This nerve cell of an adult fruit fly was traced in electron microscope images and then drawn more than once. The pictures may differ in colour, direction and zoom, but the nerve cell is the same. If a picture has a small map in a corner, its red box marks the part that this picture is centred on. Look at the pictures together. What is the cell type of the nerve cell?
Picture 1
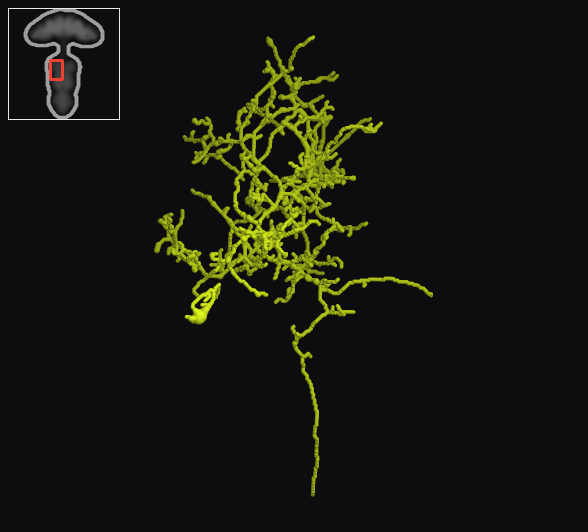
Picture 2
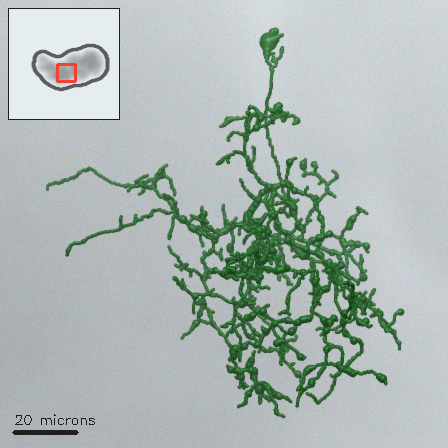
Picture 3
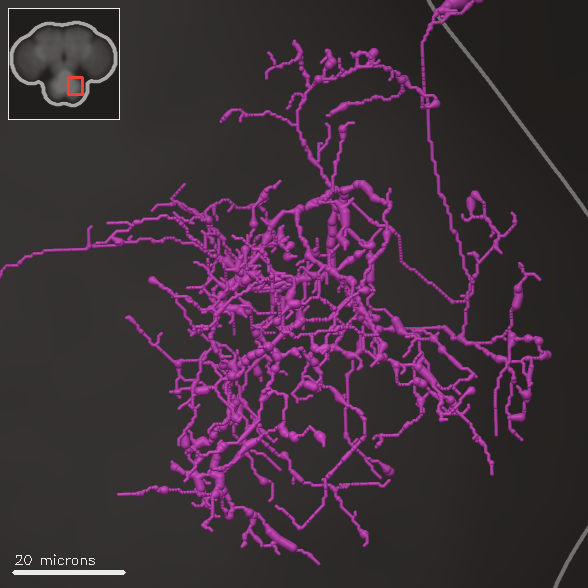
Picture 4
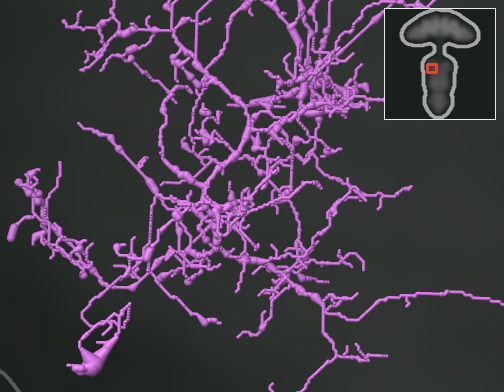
IN21A022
